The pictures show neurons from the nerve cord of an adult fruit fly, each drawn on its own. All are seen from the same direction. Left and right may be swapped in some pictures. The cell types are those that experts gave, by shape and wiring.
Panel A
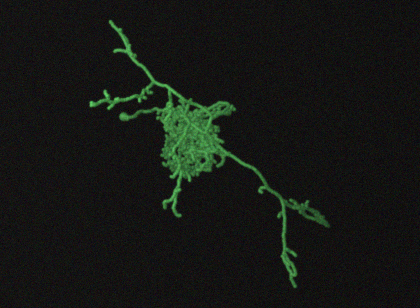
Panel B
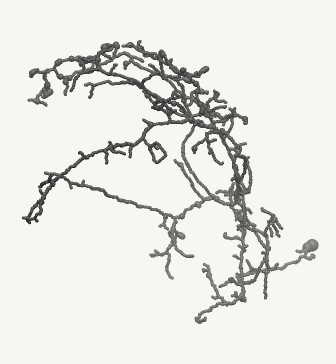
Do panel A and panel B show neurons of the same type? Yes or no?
no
